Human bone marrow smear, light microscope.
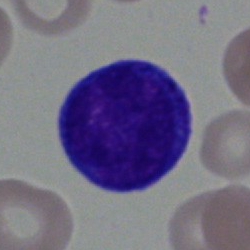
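Blast: the cell in the middle of this stained bone marrow smear. Its outline is round and smooth. Cytoplasm is scant, showing at most as a very thin rim at the edge. Neither granules nor vacuoles can be seen anywhere in the cell.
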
